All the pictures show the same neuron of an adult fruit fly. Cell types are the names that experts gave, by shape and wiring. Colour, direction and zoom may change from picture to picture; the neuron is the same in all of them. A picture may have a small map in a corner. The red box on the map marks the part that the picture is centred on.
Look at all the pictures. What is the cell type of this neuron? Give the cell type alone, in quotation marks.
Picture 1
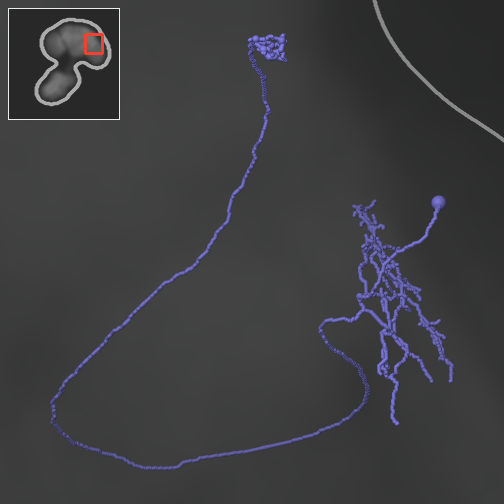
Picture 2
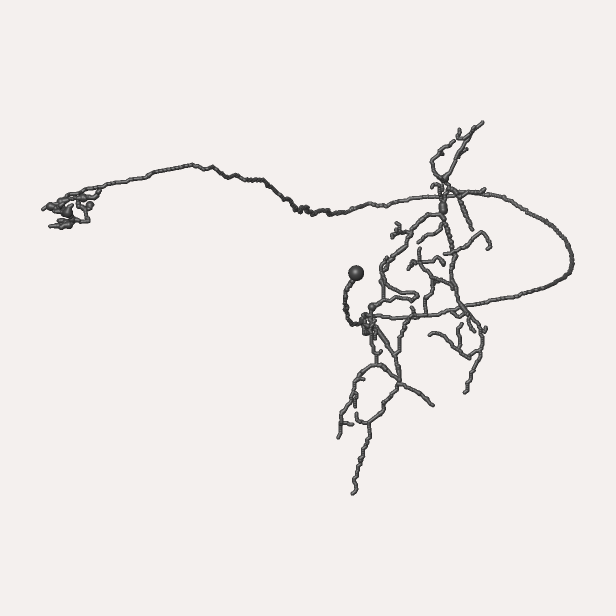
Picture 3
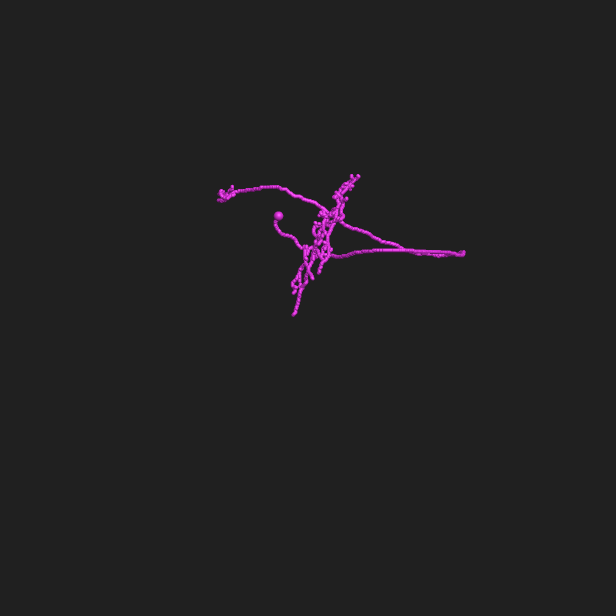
"MeTu2b"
